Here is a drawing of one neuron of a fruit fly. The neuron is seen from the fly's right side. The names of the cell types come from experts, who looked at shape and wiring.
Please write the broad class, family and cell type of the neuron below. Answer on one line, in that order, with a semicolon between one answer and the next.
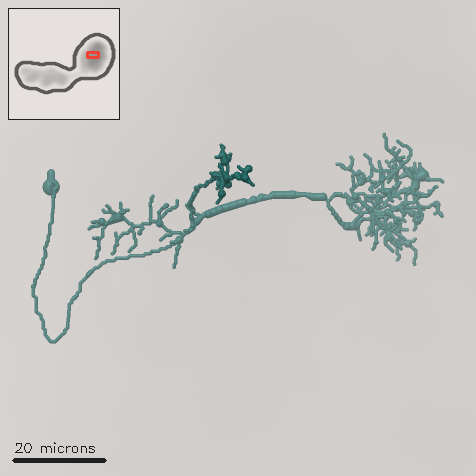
optic-lobe intrinsic neuron; Y; Y3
